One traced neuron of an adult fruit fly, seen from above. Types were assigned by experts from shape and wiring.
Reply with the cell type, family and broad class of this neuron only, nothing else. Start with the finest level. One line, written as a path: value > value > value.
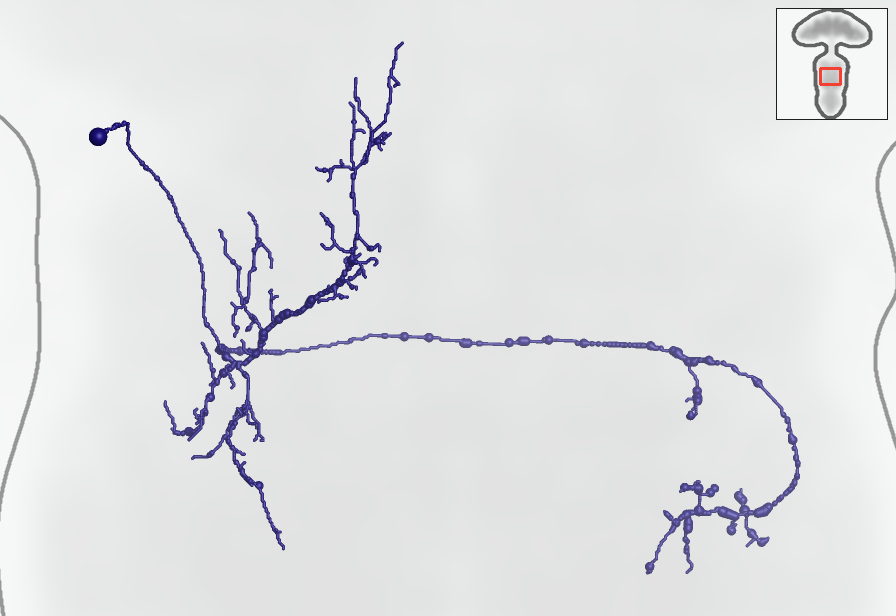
IN01A079 > hemilineage 01A > nerve-cord intrinsic neuron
